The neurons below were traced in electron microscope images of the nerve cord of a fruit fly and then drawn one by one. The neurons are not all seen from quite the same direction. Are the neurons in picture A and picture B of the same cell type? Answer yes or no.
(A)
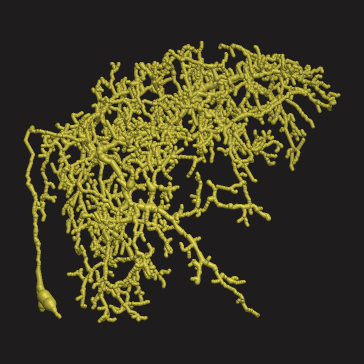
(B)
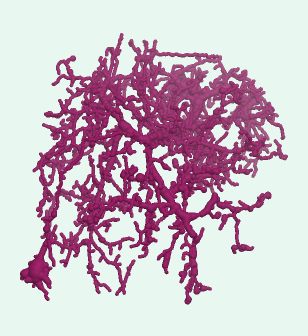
yes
